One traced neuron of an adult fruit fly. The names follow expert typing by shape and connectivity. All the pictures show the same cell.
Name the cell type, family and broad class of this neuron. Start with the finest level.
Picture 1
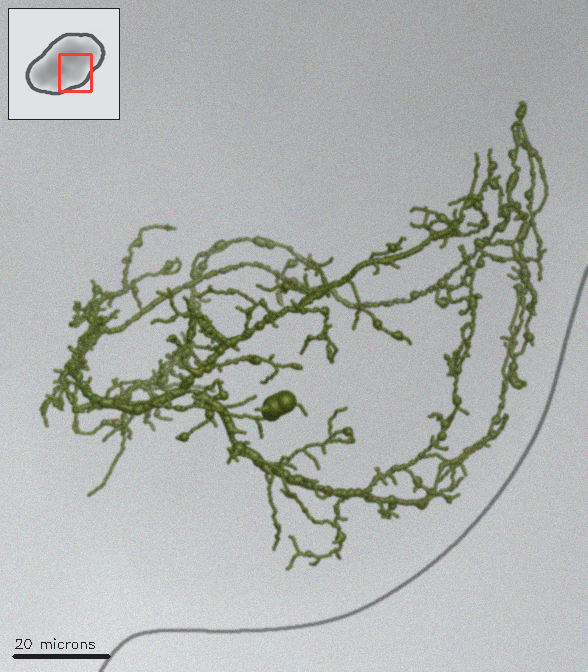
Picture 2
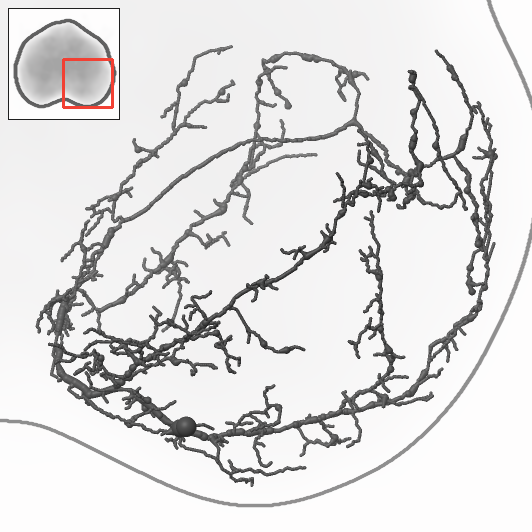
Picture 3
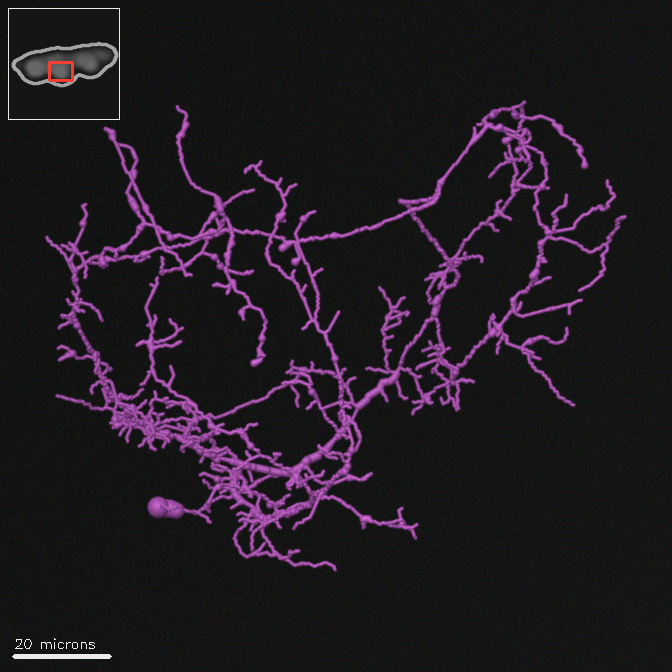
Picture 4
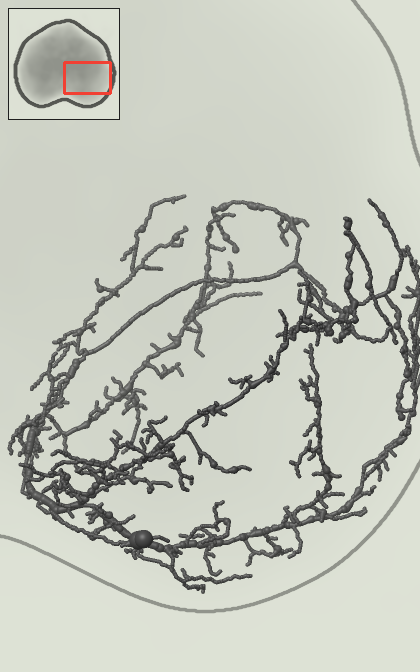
IN04B036; hemilineage 04B; nerve-cord intrinsic neuron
